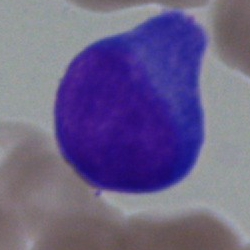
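Blast: the central cell of a stained human bone marrow smear. The cell is rounded, with a tapering bulge toward the upper right that gives it a pear-like outline. It stains a deep blue-purple throughout. The chromatin is dense and fairly even, without coarse clumps, and no granules can be seen.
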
